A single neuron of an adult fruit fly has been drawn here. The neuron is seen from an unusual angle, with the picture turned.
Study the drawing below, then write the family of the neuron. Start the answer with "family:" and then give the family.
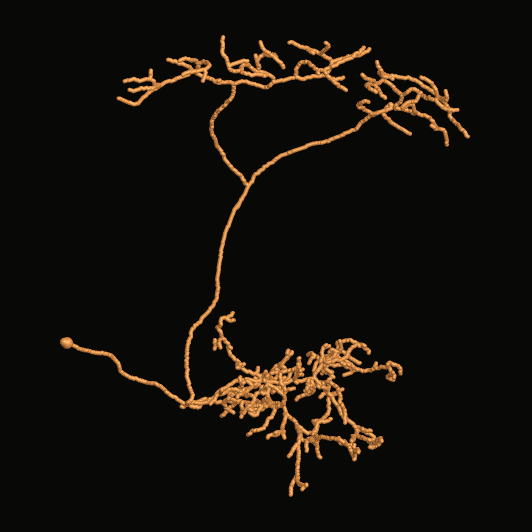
family: hemilineage VLPp&l1_posterior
